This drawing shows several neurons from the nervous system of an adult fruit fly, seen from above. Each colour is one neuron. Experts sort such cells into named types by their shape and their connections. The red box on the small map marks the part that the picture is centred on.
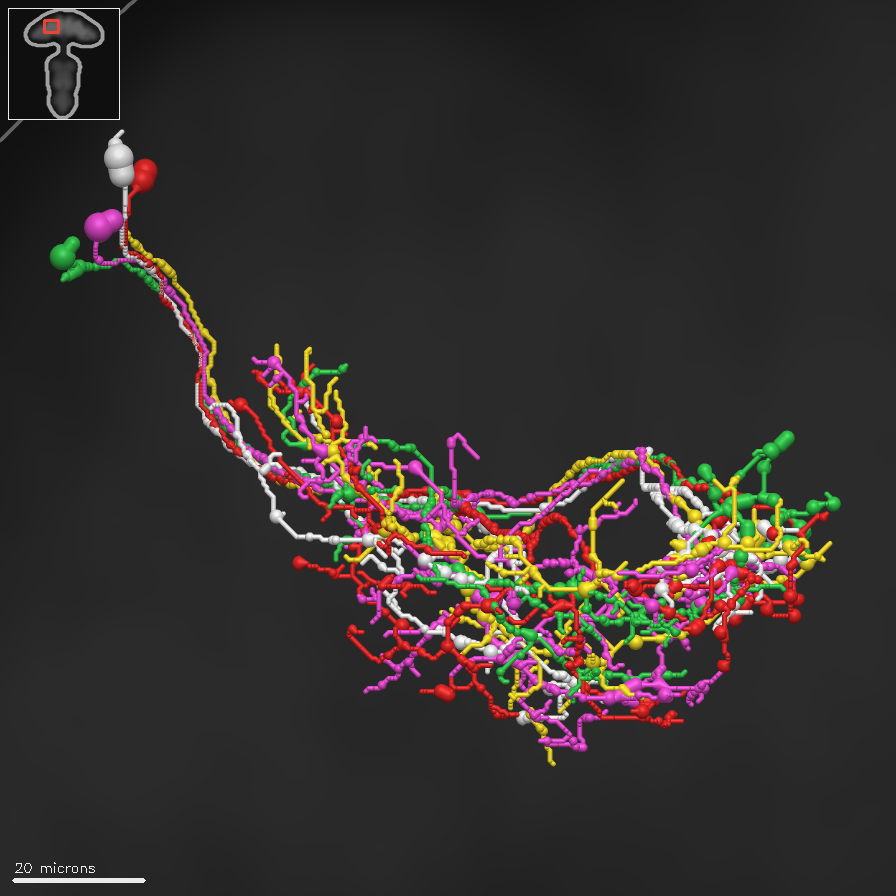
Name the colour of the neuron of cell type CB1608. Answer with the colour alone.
magenta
